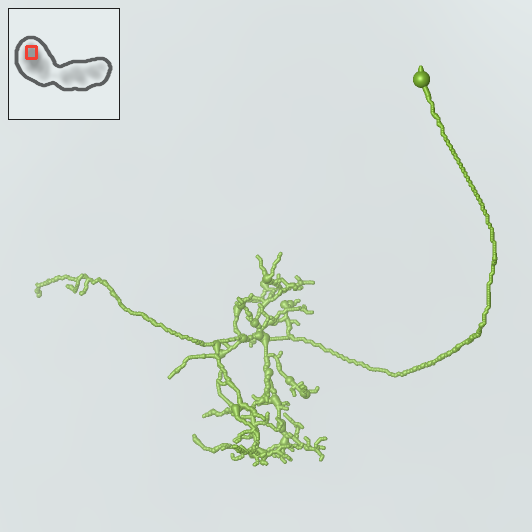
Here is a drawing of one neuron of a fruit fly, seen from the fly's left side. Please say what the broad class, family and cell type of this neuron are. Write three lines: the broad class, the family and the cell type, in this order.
central-brain intrinsic neuron
class CX
FC3_b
